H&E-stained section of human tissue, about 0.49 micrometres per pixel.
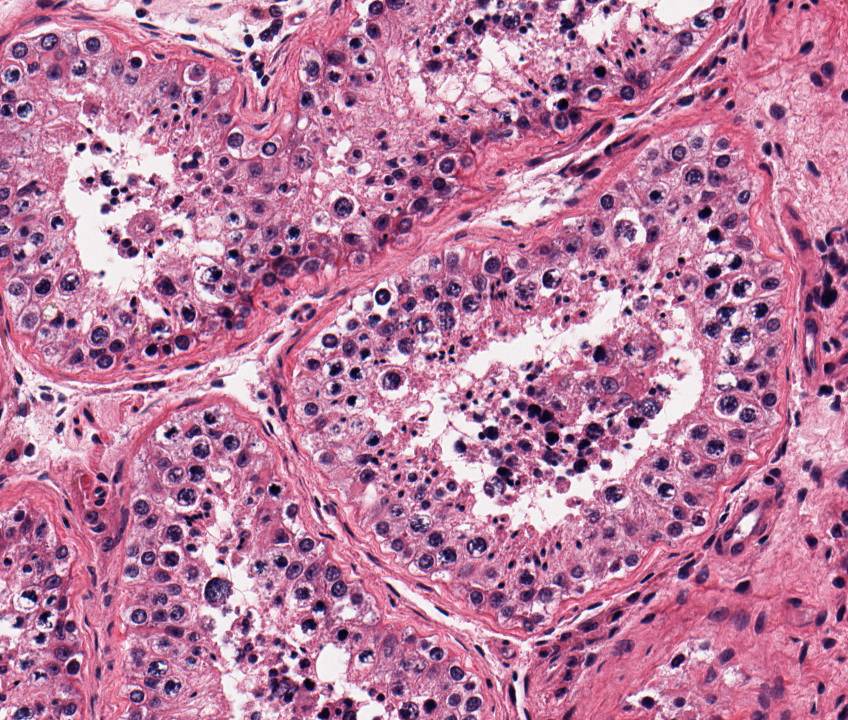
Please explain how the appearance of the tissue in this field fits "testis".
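First, the layout: closely packed rounded tubules, cut across, fill the field, the largest in the centre-right. Second, the lining: a stratified epithelium many cell layers thick occupies most of each tubule.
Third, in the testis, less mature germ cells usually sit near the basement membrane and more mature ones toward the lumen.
That order fits here, with large round cells of coarse clumped purple chromatin, in keeping with spermatocytes, crowding the middle layers, and many small, dark, condensed nuclei, in keeping with spermatids, gathered toward the central tubule's lumen.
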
